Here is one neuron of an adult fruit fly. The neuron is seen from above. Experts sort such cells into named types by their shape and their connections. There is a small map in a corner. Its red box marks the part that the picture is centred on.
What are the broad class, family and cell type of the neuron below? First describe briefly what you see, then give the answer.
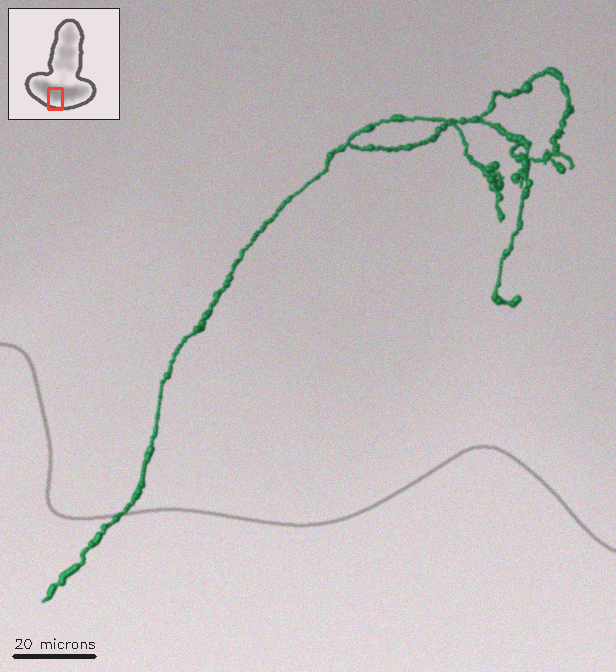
From top to bottom in the picture it spans about 130 microns. As drawn here it is about as wide as it is tall. This is a sensory neuron entering the brain. The name of its family is class mechanosensory. Its cell type is CB4246.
